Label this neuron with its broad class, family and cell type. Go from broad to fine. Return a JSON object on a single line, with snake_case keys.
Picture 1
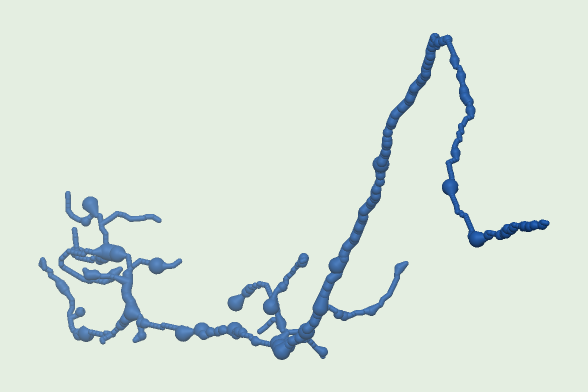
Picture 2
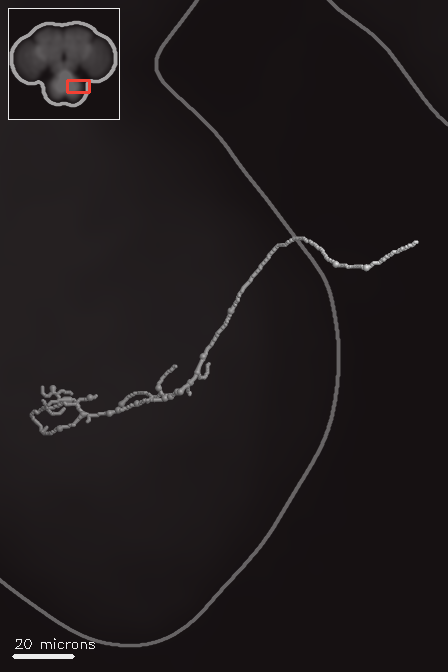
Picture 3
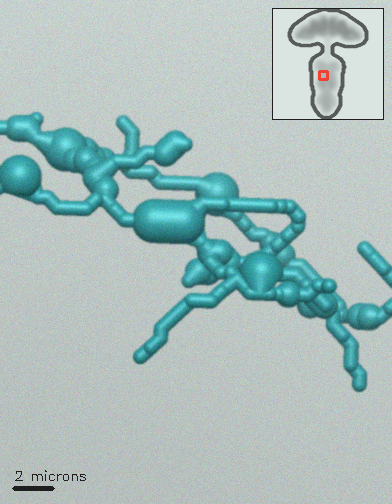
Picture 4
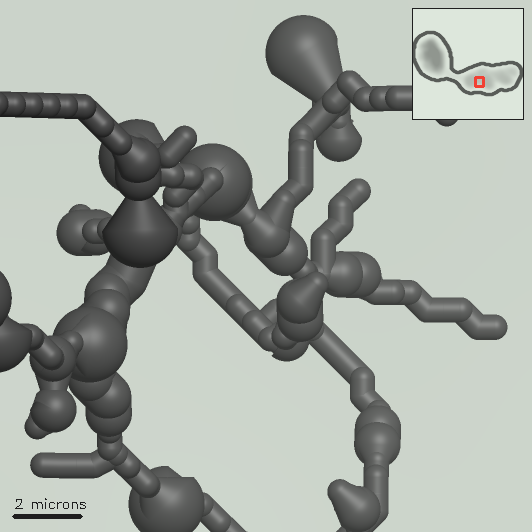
{"broad_class": "sensory neuron entering the nerve cord", "family": "class gustatory", "cell_type": "WG3"}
